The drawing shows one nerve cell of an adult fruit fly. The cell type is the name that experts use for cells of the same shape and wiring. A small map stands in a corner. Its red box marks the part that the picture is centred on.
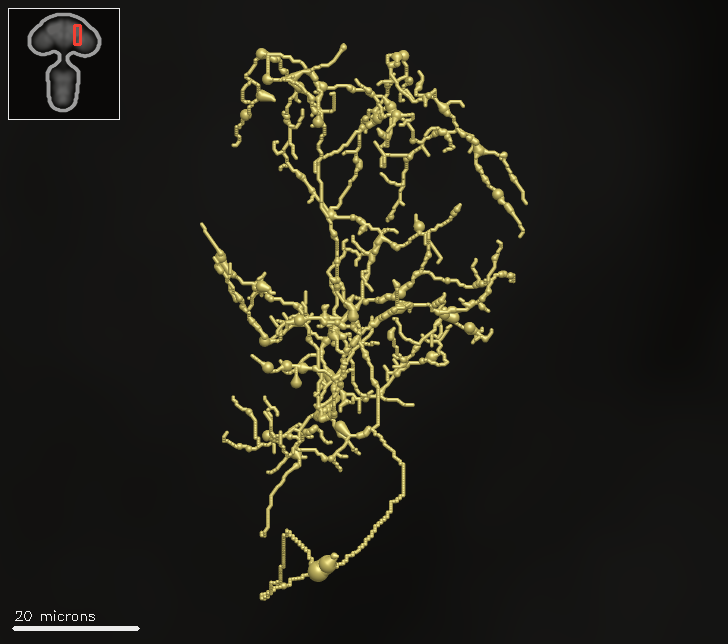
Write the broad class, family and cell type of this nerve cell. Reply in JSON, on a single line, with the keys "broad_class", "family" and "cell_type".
{"broad_class": "central-brain intrinsic neuron", "family": "hemilineage VLPp1", "cell_type": "AVLP549"}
